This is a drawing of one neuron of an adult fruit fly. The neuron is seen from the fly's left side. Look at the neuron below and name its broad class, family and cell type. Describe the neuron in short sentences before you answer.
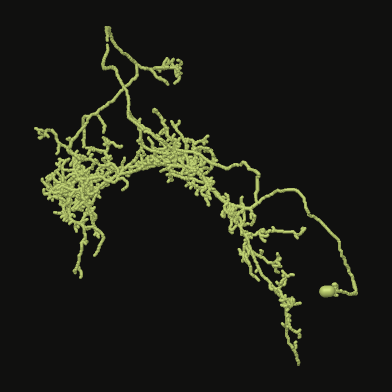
Its cell body lies at the lower right of the picture. Dozens of branch ends can be seen. Its broad class is central-brain intrinsic neuron. The family is LHPV. Its cell type is LHPV4m1.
